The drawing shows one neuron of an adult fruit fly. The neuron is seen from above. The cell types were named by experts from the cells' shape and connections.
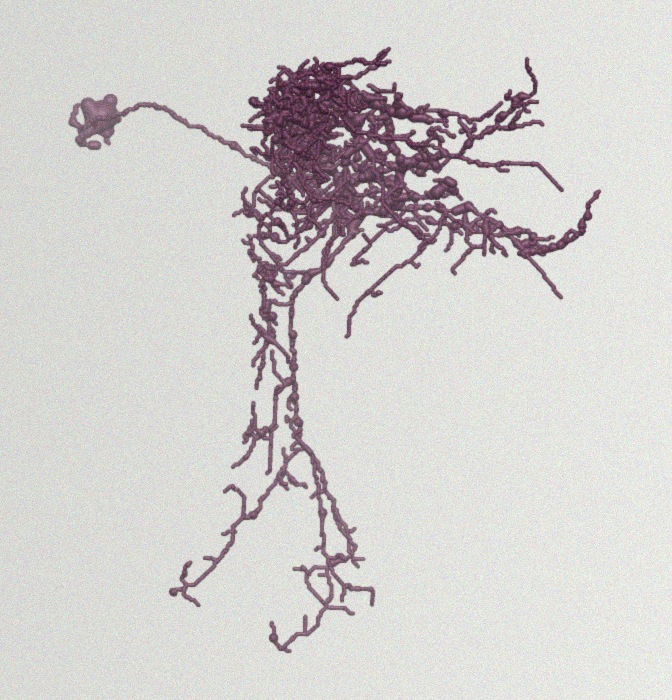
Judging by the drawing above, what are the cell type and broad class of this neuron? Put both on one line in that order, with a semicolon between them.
LAL072; central-brain intrinsic neuron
